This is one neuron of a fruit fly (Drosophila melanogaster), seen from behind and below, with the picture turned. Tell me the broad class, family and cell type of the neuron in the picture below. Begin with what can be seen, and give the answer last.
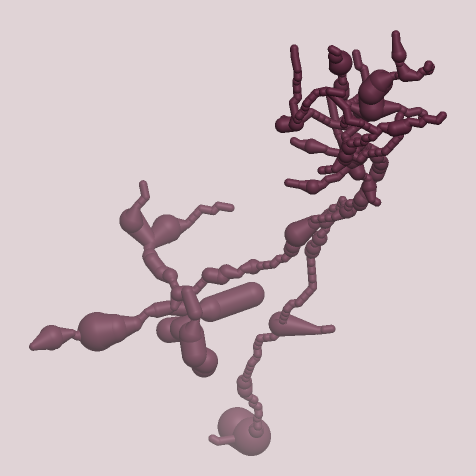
The cell body can be seen at the bottom of the picture. In this view it is about as wide as it is tall. It is an optic-lobe intrinsic neuron. Its family is Mi. The cell type is Mi13.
